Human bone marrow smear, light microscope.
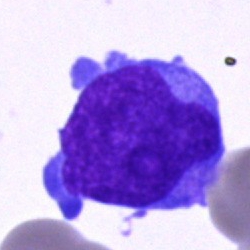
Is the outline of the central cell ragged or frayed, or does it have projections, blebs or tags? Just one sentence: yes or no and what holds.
Yes, the cell's outline is ragged or frayed, or carries projections, blebs or tags.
